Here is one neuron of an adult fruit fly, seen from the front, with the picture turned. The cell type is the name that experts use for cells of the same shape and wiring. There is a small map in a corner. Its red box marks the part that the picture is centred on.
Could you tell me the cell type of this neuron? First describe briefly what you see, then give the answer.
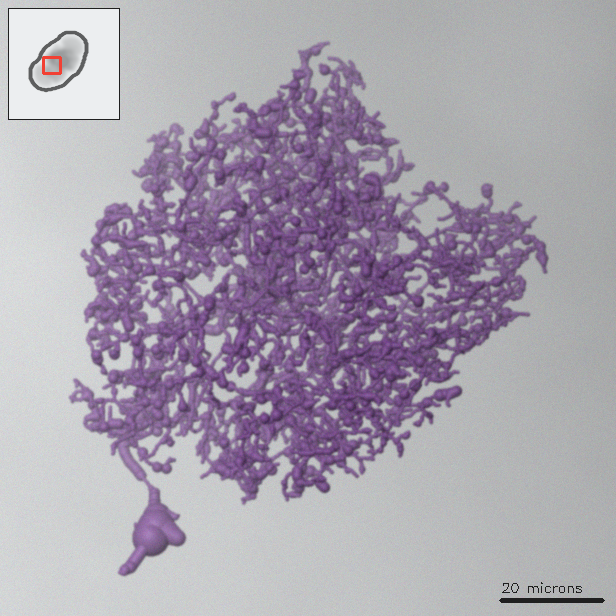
The cell body is at the lower left of the picture. By the scale bar it is about 110 microns tall in this view. More than a hundred branch ends can be seen. It is a central-brain intrinsic neuron. The cell type is lLN2T_a.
